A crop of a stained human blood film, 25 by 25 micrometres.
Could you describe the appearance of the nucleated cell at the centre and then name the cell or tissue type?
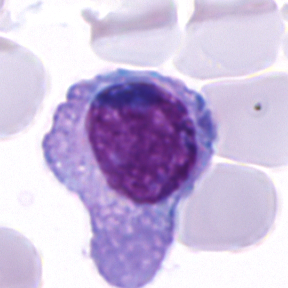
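First, the nucleus: rounded to oval, without lobes or deep indentation, and set off-centre toward the upper right of the cell. Next, the chromatin: coarse and patchy, with darker clumps separated by paler areas. Then the cytoplasm: plentiful, staining a pale lilac-blue. The cell is a plasma cell.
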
